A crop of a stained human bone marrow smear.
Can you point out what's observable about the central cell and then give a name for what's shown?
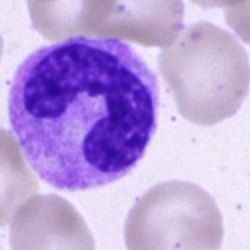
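The outline of the cell is round and smooth. A thick, curved nucleus shaped like a horseshoe forms a single band and is not divided into separate lobes. Its open side faces toward the lower left of the cell. No nucleoli are visible. The cell is a band neutrophil.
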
